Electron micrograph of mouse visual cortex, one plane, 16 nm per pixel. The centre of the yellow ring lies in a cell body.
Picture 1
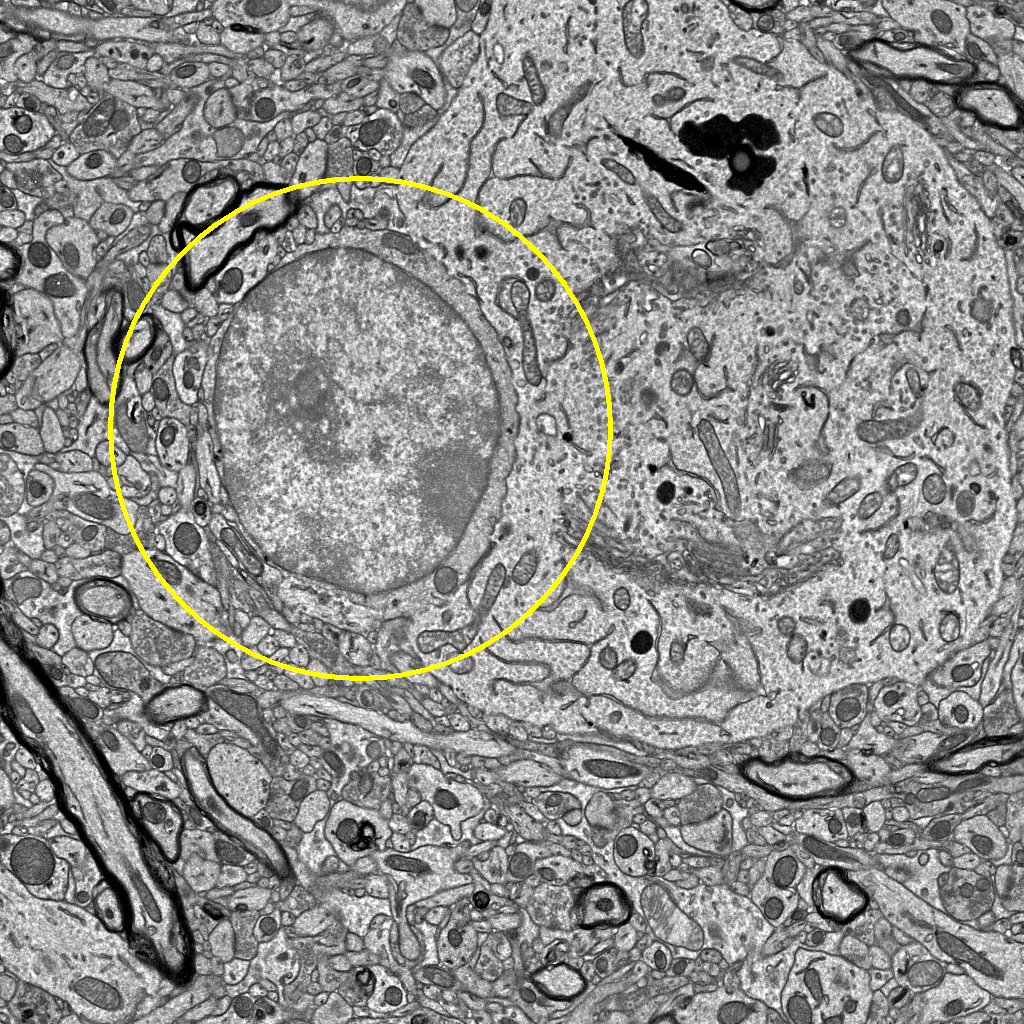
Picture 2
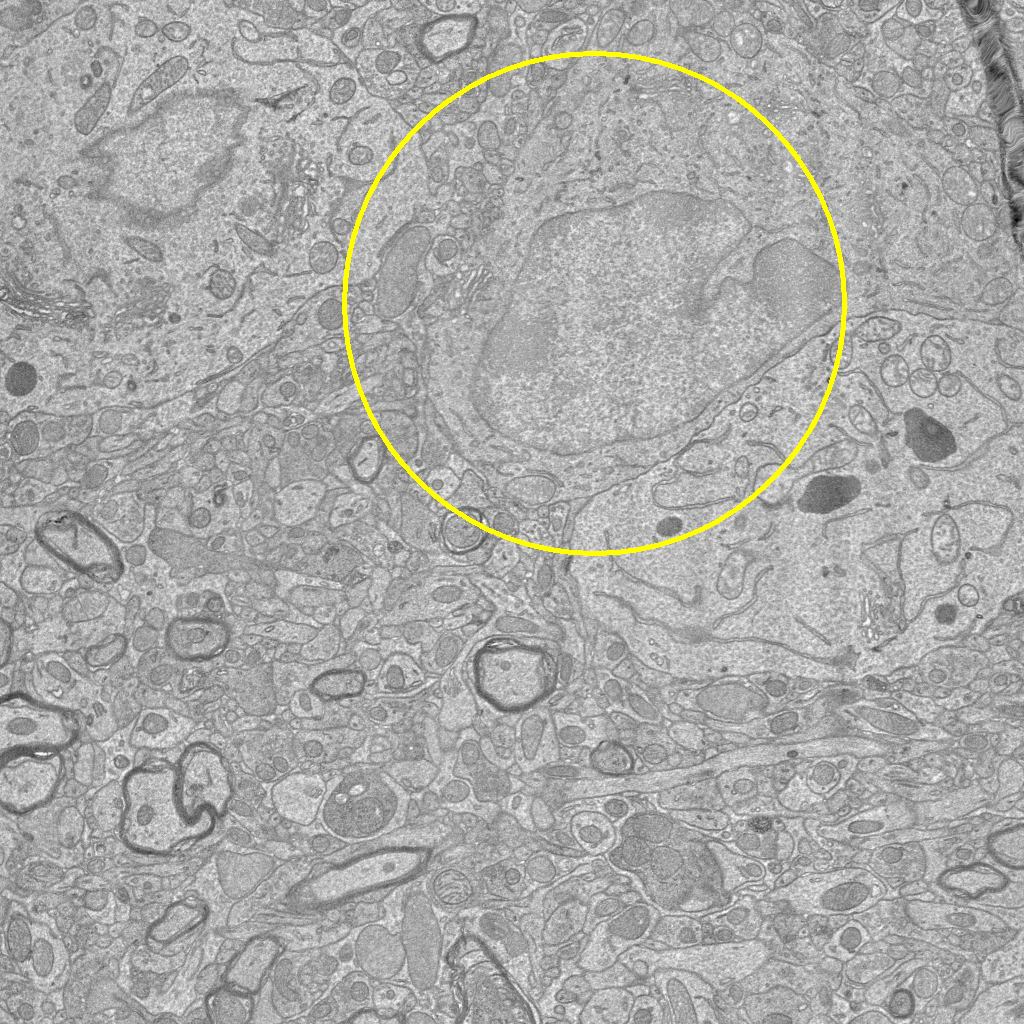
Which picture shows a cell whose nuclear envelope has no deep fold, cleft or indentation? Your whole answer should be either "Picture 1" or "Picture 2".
Picture 1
